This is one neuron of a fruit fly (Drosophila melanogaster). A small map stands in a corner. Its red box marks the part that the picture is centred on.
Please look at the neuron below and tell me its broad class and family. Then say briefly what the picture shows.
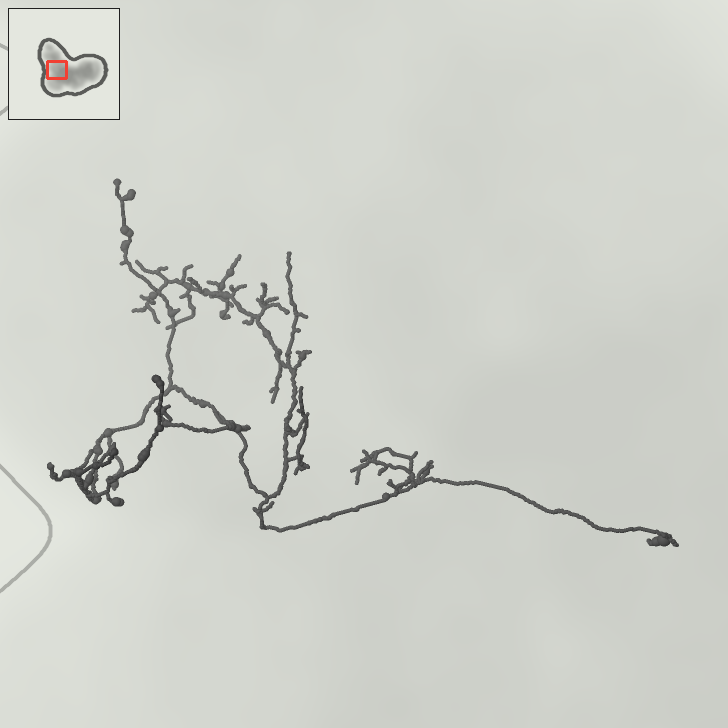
This is a nerve-cord intrinsic neuron. Its family is hemilineage 14A. The cell body can be seen at the lower right of the picture. The picture shows dozens of branch ends.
